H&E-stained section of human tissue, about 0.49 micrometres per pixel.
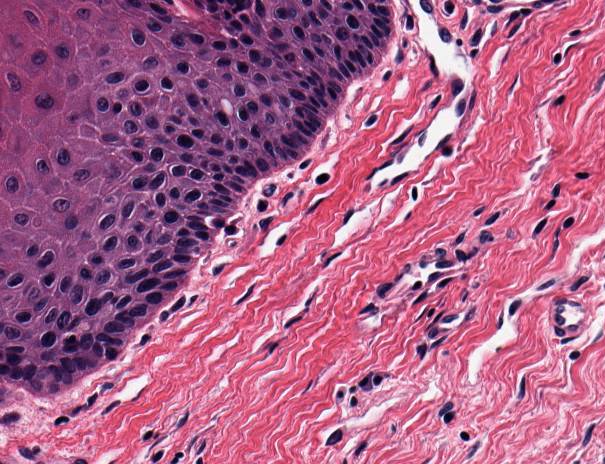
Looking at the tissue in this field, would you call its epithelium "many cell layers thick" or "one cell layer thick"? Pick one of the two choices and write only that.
Many cell layers thick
